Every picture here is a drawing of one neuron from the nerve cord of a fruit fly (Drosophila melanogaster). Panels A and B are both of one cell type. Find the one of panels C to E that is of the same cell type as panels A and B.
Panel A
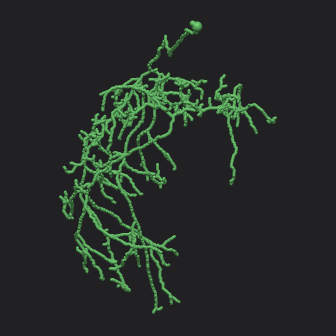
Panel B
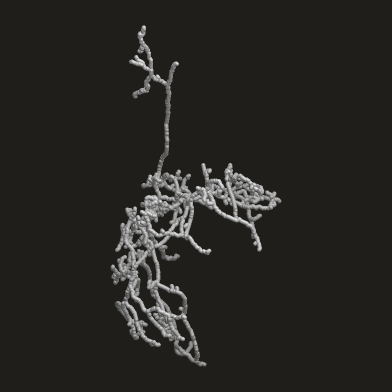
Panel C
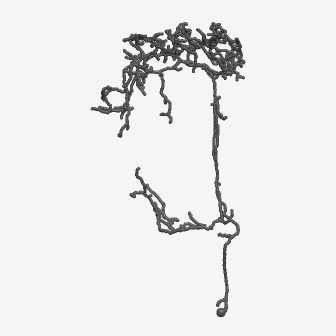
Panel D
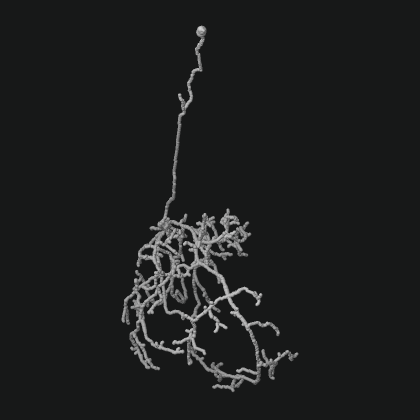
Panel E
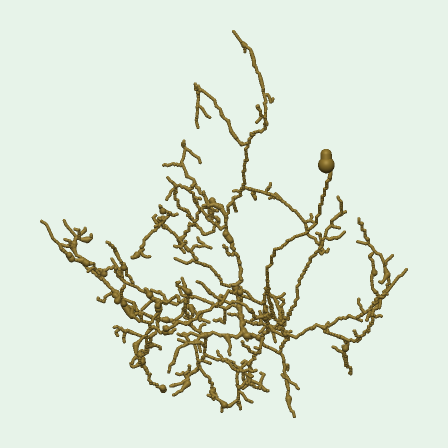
Panel D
